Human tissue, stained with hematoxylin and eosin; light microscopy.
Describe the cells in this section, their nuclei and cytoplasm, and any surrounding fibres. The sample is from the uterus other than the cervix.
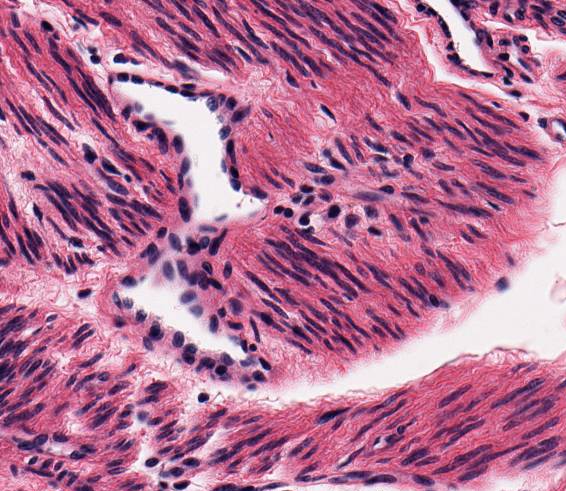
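In fascicles that run in differing directions, bundles of spindle cells fill the field. Their nuclei are elongated, dark and blunt-ended, like cigars. The cytoplasm of these cells is pink and finely fibrillar. In the upper left and centre, branching slit-like spaces are lined by a single layer of small, dark nuclei, rounded to flattened.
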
